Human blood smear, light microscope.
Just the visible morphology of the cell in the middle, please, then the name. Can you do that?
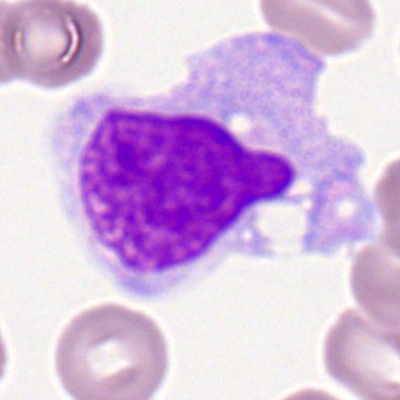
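Let's see: the nucleus is irregular, with a tapering lobe pointing right. It sits toward the left, leaving most cytoplasm to its right and above. A few small clear vacuoles lie right of the nucleus. Granularity is only fine and faint, nothing coarse. So, a monocyte.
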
